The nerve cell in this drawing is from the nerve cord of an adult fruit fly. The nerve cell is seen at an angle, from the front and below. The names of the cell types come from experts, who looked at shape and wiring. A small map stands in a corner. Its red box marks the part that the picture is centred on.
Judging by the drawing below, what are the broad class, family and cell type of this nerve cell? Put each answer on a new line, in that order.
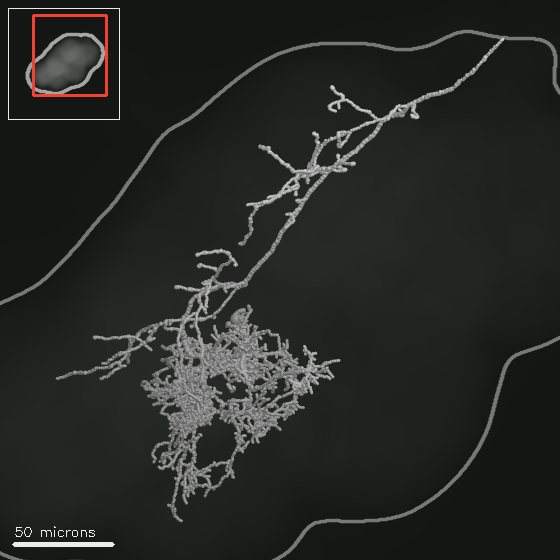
ascending neuron
hemilineage 23B
AN23B003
